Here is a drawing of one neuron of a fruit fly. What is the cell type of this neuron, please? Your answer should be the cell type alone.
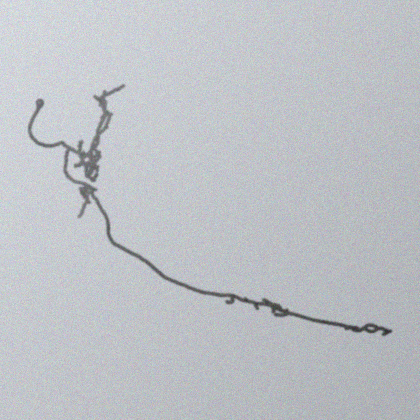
DNge116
